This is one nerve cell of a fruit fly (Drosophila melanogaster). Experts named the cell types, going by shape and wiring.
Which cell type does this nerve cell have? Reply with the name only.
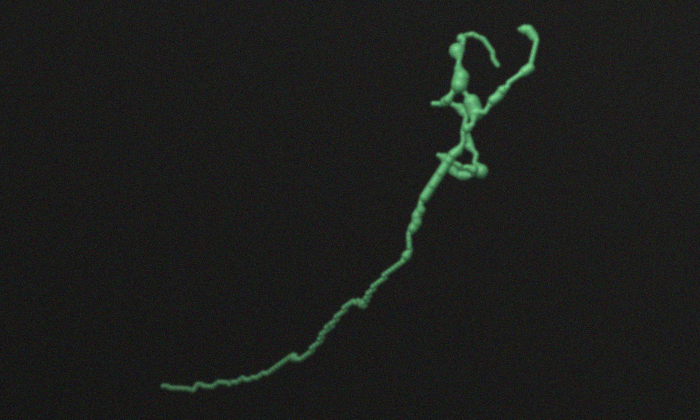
ORN_DA2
